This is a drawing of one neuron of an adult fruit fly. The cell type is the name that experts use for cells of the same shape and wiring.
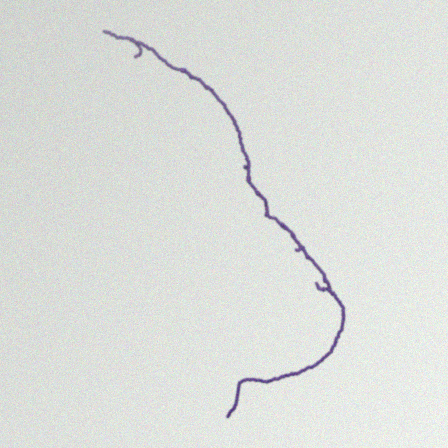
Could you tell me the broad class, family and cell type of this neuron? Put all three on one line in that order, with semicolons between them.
sensory neuron entering the brain; class hygrosensory; HRN_VP4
